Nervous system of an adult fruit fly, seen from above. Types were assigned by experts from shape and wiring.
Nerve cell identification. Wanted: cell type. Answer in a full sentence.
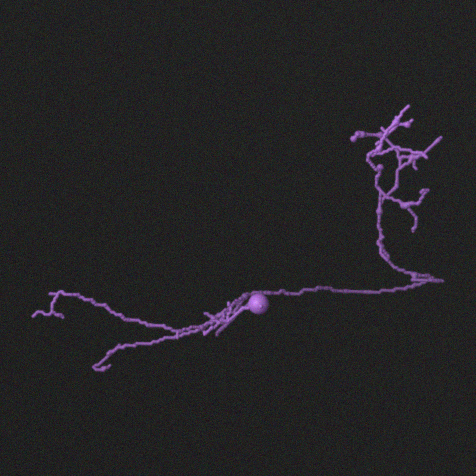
The cell type is CB2295.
